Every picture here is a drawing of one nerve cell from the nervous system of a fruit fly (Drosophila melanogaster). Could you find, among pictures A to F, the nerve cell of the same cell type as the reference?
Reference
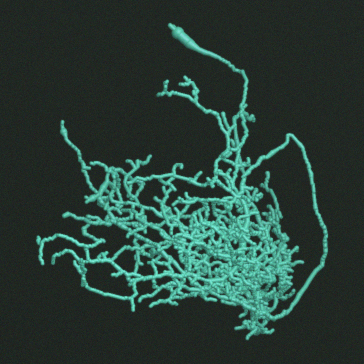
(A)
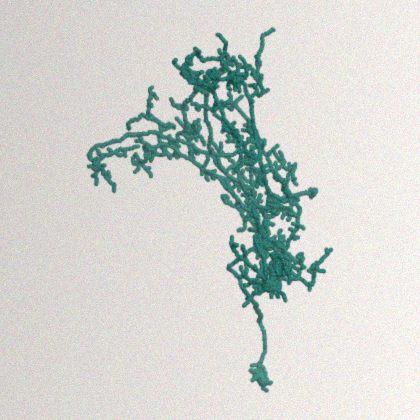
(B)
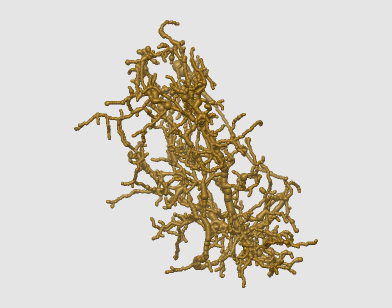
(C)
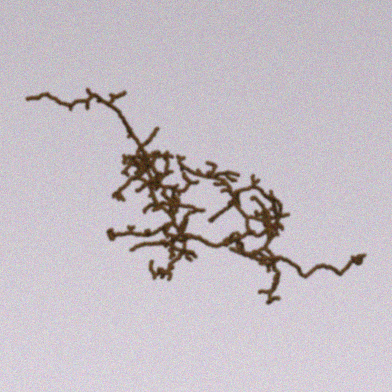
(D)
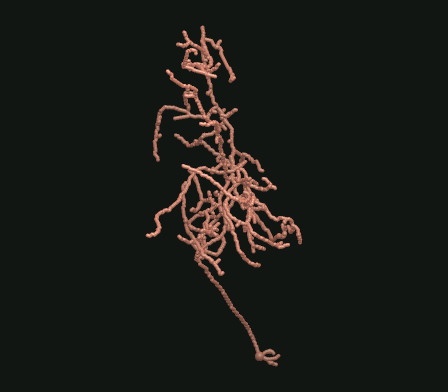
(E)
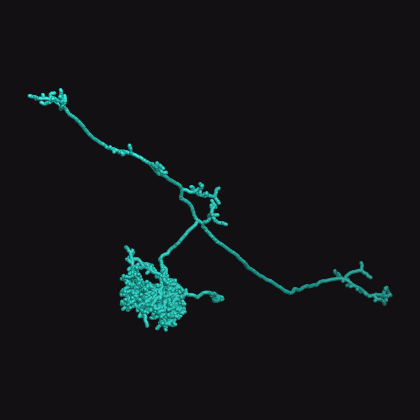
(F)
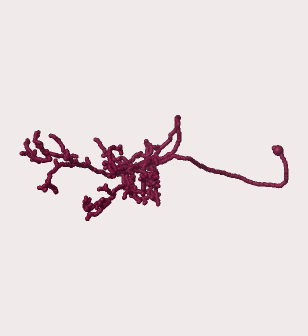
Picture B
